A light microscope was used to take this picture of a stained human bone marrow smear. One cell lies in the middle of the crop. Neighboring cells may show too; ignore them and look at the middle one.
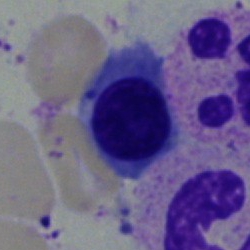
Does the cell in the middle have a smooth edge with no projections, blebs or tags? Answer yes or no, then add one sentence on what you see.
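No. The cell outline is irregular, with pointed cytoplasmic projections along the top.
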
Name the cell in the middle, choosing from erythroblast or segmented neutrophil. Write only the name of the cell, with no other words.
erythroblast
